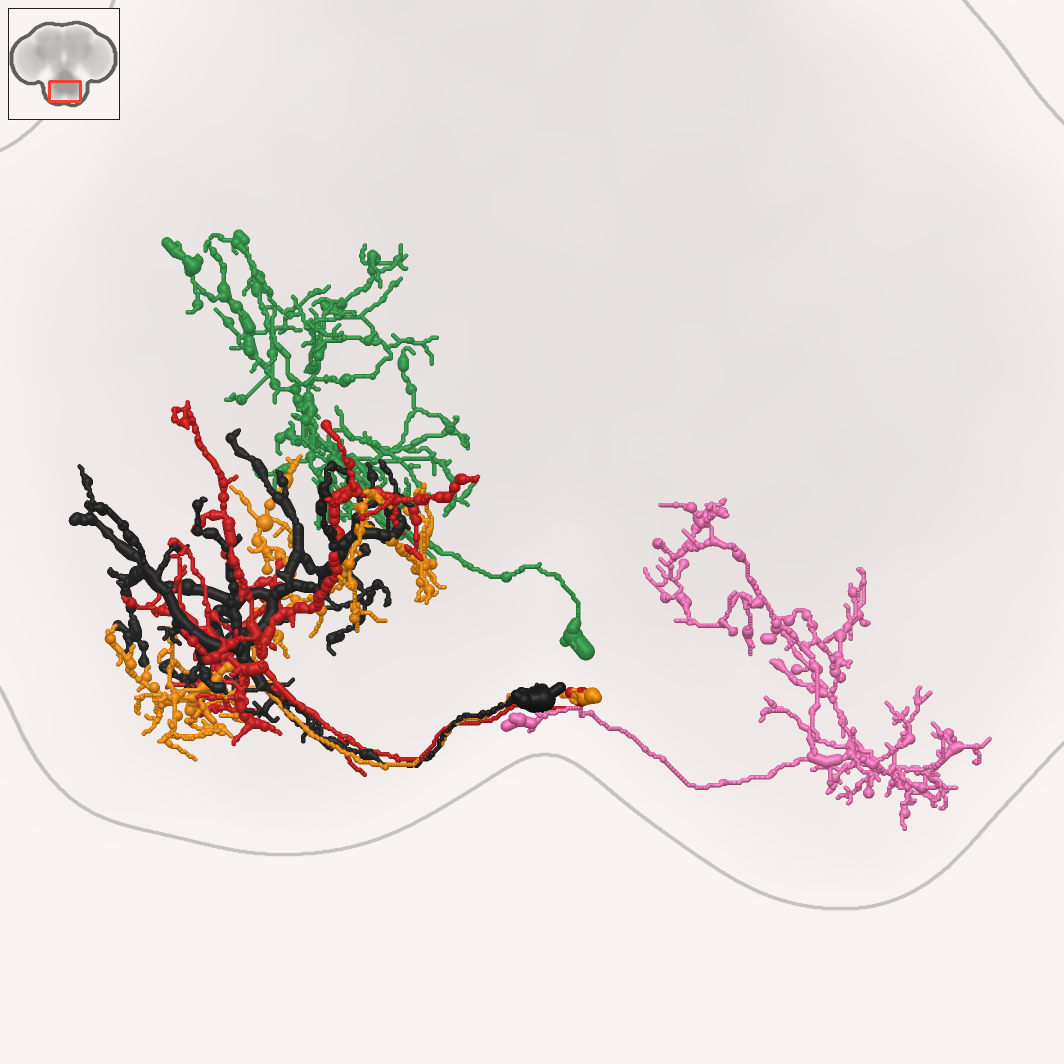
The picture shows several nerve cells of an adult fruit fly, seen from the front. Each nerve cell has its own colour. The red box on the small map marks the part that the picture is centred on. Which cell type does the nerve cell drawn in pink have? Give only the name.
IN13B079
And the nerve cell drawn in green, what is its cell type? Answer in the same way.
IN13B078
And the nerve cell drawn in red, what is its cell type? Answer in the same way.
IN13B063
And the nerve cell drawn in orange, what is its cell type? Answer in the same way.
IN13B071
